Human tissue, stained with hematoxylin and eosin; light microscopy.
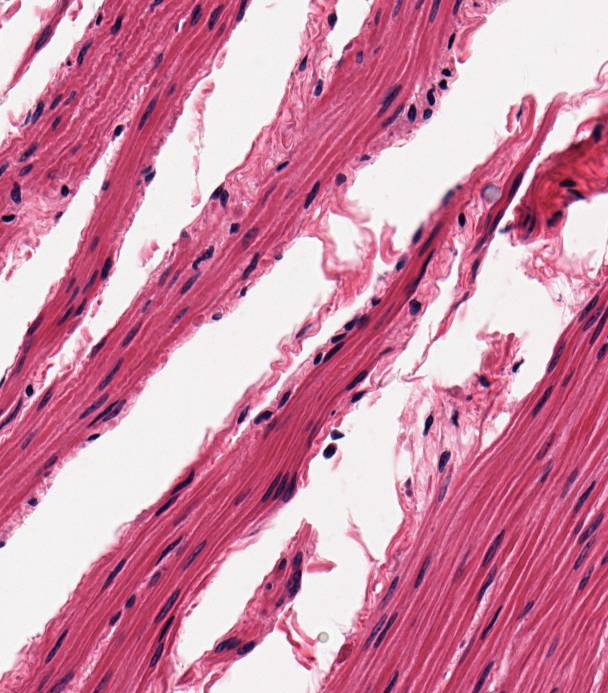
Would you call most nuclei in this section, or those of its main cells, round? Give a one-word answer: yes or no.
No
